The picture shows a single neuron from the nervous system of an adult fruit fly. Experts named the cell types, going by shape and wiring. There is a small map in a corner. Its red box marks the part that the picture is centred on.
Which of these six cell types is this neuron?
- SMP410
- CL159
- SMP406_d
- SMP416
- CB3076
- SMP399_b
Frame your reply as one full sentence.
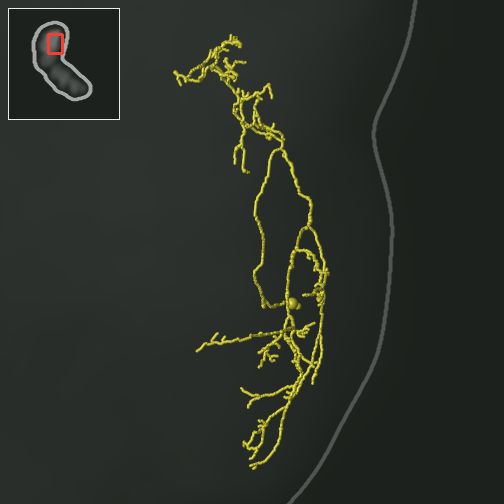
The neuron belongs to cell type SMP410.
